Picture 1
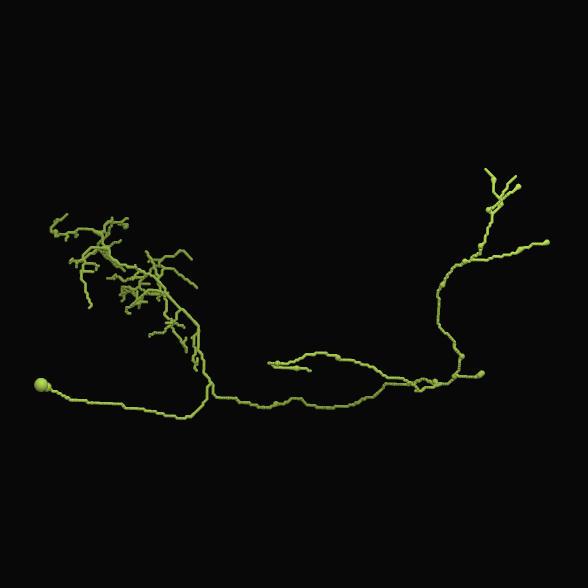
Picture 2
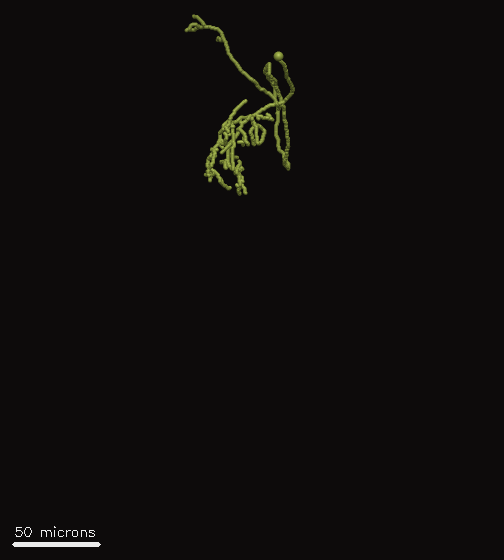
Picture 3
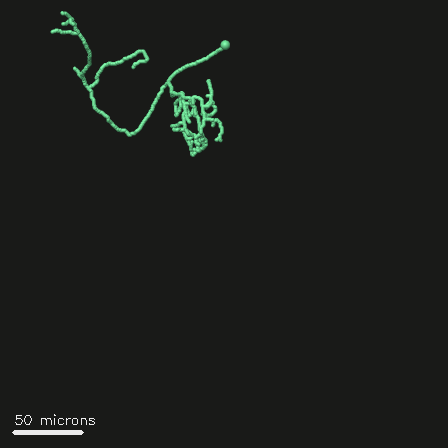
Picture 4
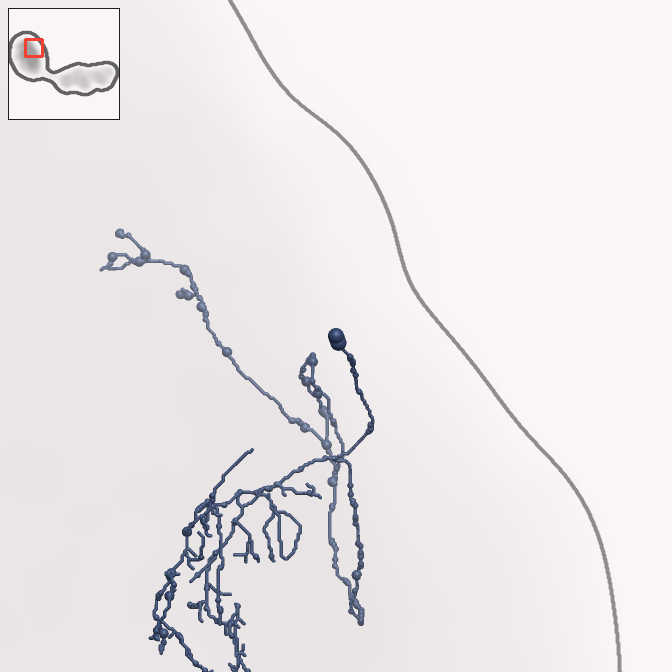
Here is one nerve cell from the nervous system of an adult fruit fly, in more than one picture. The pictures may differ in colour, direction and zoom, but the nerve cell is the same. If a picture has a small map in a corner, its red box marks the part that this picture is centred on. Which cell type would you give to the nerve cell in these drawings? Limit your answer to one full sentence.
To the cell type LoVP8 belongs this nerve cell.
